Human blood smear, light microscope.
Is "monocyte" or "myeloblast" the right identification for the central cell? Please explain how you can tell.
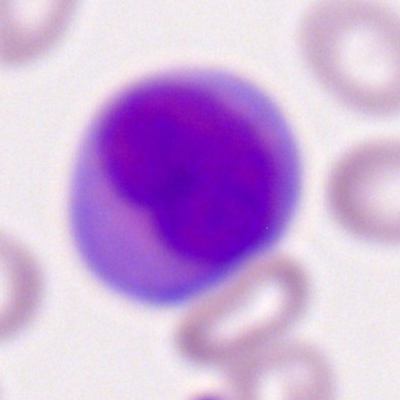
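It's a myeloblast. Its nucleus fills most of the cell and sits toward the upper right, while the cytoplasm forms a pale blue-violet rim, widest at the lower left and without distinct granules.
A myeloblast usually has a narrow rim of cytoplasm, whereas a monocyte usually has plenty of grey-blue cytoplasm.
That narrow rim fits the myeloblast, not the monocyte.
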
